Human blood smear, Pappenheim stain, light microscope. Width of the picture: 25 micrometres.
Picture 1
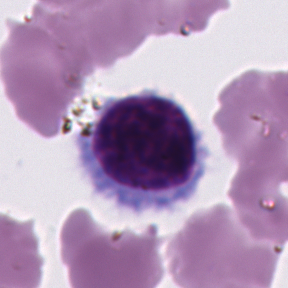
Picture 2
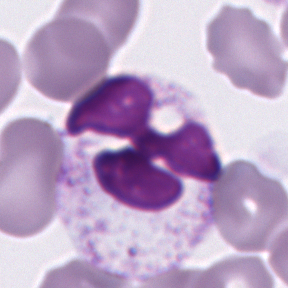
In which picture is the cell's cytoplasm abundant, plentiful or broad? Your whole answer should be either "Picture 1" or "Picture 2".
Picture 2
